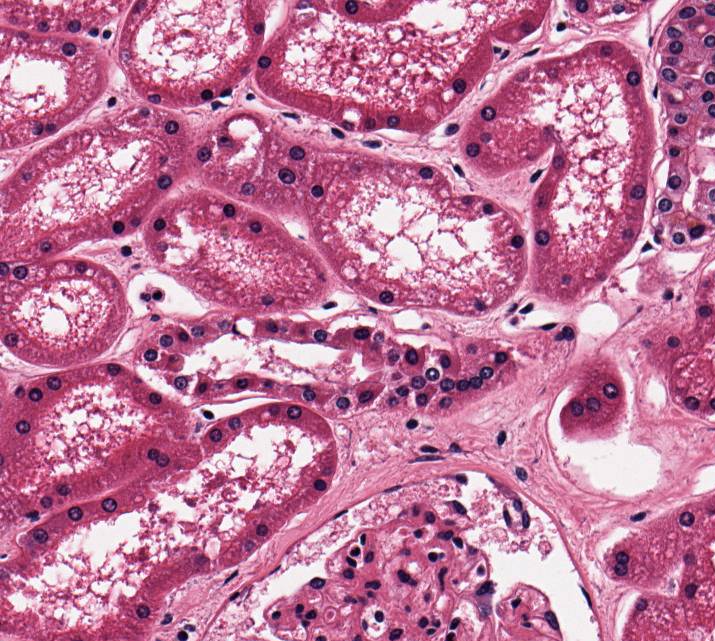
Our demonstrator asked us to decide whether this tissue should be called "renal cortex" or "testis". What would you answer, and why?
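It's renal cortex. Closely packed tubules, cut in cross and oblique section, fill most of the field. The larger ones have a single layer of tall cuboidal cells with abundant pink granular cytoplasm. Their lumina hold pale, foamy, vacuolated material rather than being empty.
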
